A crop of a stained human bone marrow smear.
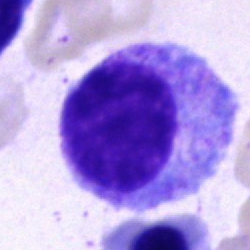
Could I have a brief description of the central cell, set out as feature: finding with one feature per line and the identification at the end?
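Outline: roughly round
Nucleus: toward the left side of the cell
Nucleoli: none clearly visible
Cytoplasm: widest rim on the right side
Name: promyelocyte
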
